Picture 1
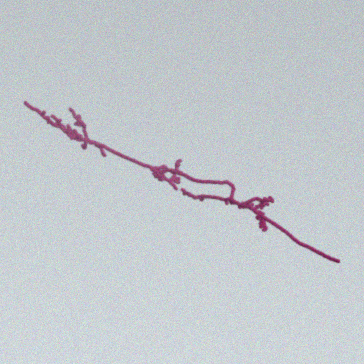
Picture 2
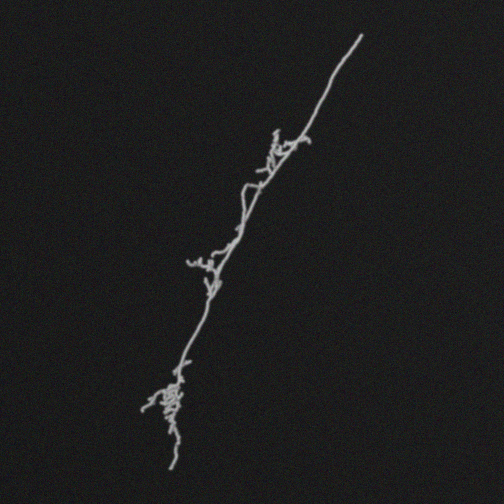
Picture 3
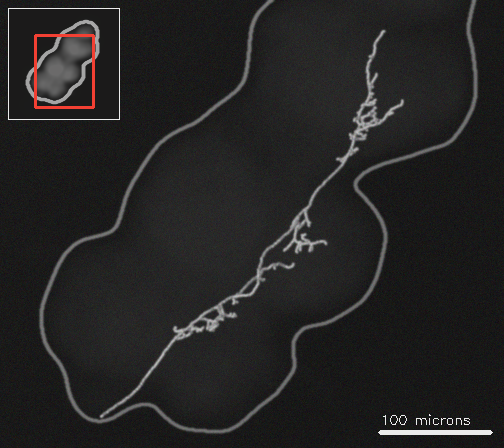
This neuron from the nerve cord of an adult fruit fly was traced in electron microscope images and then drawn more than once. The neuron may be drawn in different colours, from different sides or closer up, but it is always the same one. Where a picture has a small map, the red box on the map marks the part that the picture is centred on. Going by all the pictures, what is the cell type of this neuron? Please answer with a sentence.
The cell type is DNa11.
